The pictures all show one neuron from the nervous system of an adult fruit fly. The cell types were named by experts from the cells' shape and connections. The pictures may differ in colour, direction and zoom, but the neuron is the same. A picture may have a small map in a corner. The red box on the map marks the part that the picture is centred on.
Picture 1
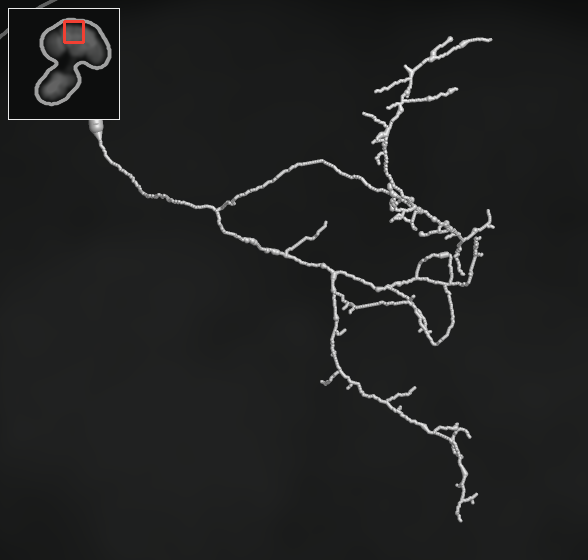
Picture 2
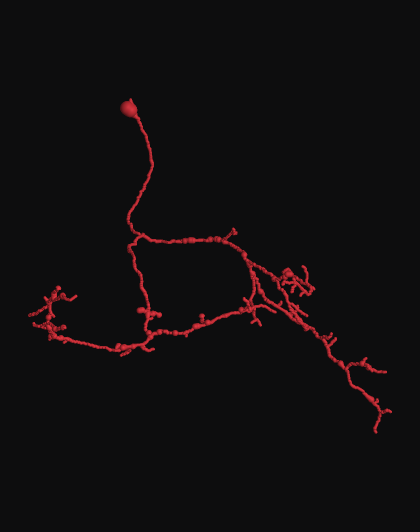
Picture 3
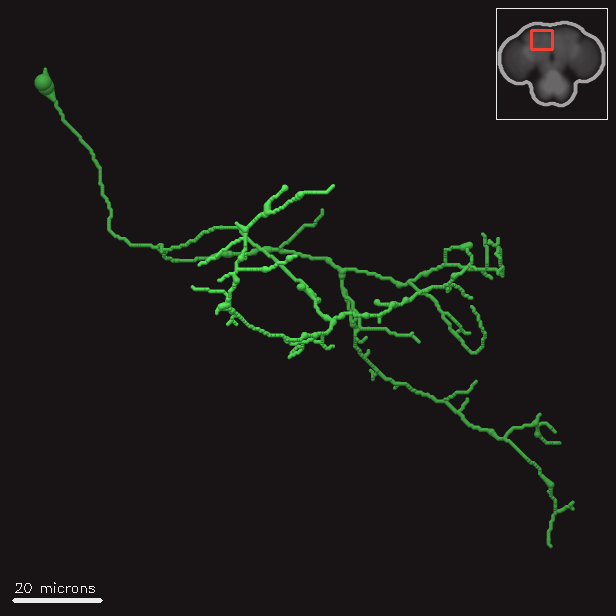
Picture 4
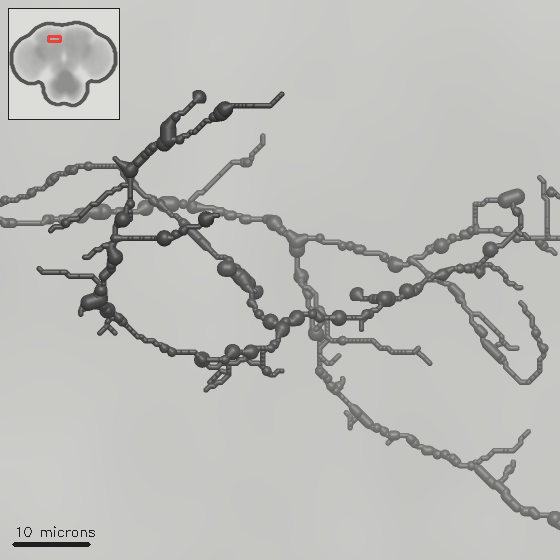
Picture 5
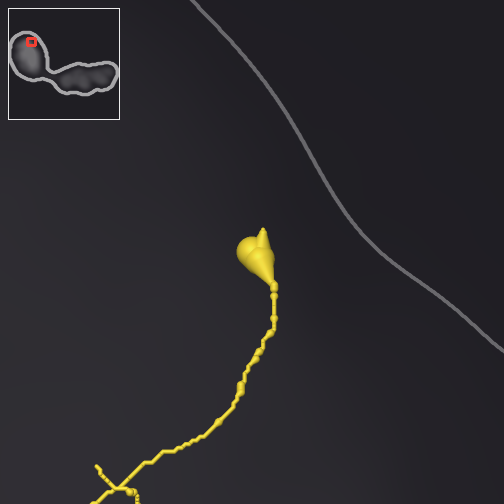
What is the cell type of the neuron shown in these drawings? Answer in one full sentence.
This neuron is an instance of the cell type SIP033.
